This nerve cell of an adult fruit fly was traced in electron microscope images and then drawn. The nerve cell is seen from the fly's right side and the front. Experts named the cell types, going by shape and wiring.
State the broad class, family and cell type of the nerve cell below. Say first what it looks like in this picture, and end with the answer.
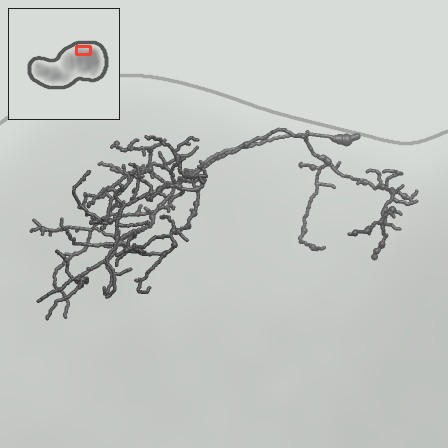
The picture shows dozens of branch ends. As drawn here it is wider than it is tall. This is a central-brain intrinsic neuron. Its family is hemilineage SLPpm3. Its cell type is CB1628.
